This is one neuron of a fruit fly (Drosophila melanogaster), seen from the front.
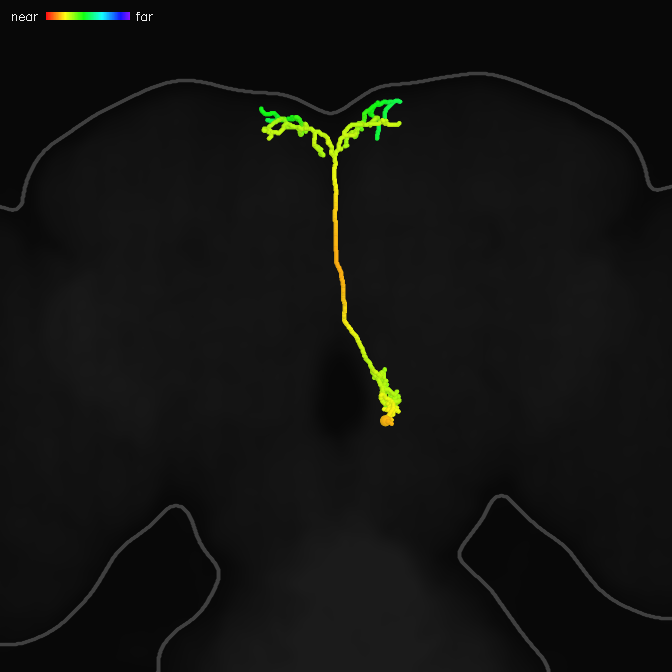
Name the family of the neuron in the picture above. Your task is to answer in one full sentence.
This neuron is categorized under the family hemilineage FLAa3.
